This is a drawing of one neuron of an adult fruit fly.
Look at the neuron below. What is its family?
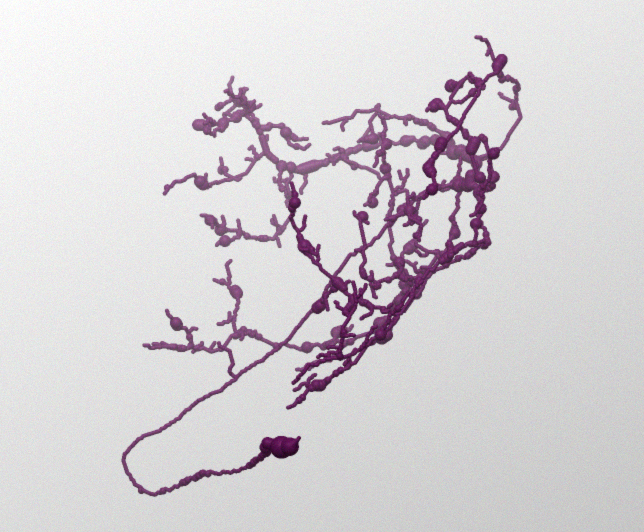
hemilineage 11B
